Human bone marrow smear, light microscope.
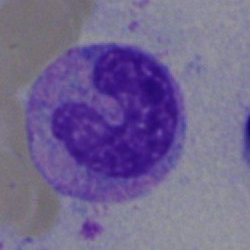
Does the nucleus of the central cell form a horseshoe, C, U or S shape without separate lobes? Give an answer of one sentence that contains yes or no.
Yes, the nucleus is stretched into a curved band rather than divided into lobes.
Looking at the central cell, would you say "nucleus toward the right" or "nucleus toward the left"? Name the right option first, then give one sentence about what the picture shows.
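Nucleus toward the right. The cytoplasm is pale pinkish-lilac and forms a moderate rim, widest on the left side.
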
